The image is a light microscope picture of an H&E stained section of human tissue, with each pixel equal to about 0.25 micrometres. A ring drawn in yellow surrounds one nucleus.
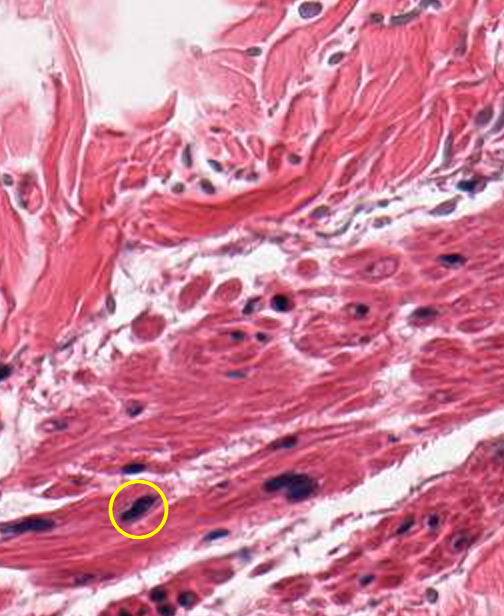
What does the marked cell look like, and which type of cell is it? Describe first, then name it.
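The nucleus is an elongated oval with blunt ends, and its long axis runs the same way as the fibres around it. The nucleus stains dark and fairly evenly throughout. The cytoplasm is pink and finely streaked lengthwise, and it has no clear border with the neighbouring cells. The cell lies within a band of parallel, similarly oriented elongated cells that runs diagonally across the field, with pale clefts bordering the band. Type of cell: smooth muscle cell.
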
